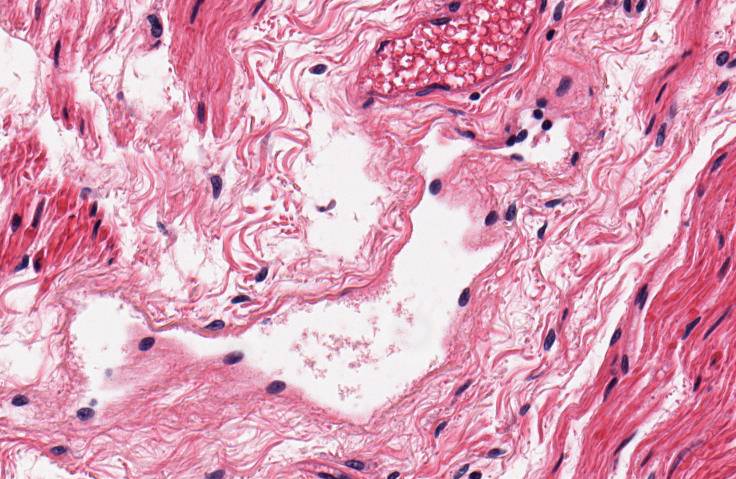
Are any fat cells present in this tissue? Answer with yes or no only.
No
